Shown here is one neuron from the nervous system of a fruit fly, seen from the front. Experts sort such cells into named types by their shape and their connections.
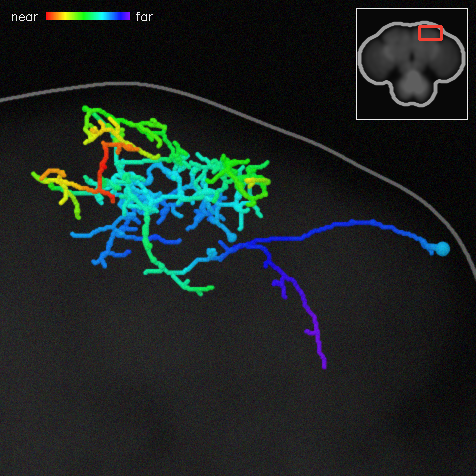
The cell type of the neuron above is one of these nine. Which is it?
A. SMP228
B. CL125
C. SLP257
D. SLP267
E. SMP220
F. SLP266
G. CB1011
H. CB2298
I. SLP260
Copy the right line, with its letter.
C. SLP257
